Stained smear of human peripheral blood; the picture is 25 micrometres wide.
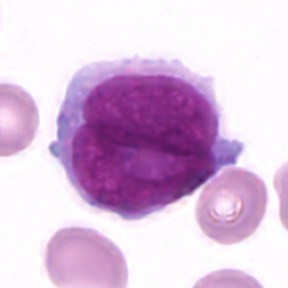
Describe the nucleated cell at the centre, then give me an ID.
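First, the nucleus: a deep horizontal groove crosses it, dividing it into upper and lower parts. Next, the purple chromatin is finely textured, without coarse dark clumps. Last, the cytoplasm shows no distinct granules and no vacuoles. It is an atypical promyelocyte.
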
